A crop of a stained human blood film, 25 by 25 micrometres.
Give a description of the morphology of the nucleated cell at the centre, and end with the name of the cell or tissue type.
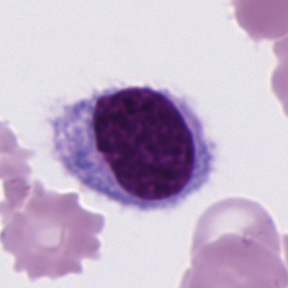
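Notice how the nucleus is pushed off-centre toward the right, so the widest band of cytoplasm ends up on the left. That cytoplasm is mottled with darker blue specks, and no nucleoli show in the nucleus. It's a hairy cell.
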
